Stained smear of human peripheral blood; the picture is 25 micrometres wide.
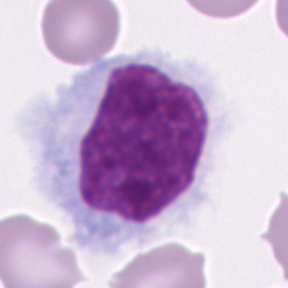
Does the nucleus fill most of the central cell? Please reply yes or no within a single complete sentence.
No, in this cell the cytoplasm is abundant.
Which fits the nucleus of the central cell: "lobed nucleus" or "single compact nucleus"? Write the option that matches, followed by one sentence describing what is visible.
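Single compact nucleus. The nucleus is a rounded polygon without lobes or deep indentations.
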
